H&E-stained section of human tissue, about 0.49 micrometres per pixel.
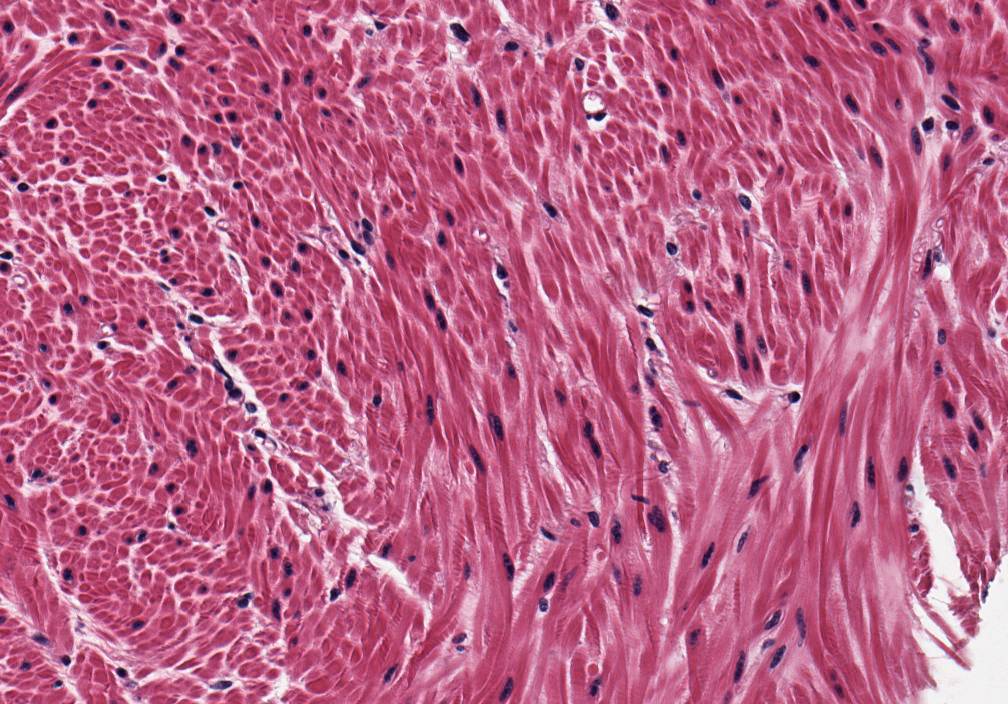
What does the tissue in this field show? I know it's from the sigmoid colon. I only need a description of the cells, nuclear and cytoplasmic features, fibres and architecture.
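On the left of the field the muscle fibres are cut transversely; in the centre and right they are cut longitudinally. Most cross-cut profiles are polygonal and show no nucleus in the plane of section. Fibre cytoplasm stains a deep, even pink. Thin strands of loose connective tissue with few nuclei separate groups of fibres, most visibly in the left half.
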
